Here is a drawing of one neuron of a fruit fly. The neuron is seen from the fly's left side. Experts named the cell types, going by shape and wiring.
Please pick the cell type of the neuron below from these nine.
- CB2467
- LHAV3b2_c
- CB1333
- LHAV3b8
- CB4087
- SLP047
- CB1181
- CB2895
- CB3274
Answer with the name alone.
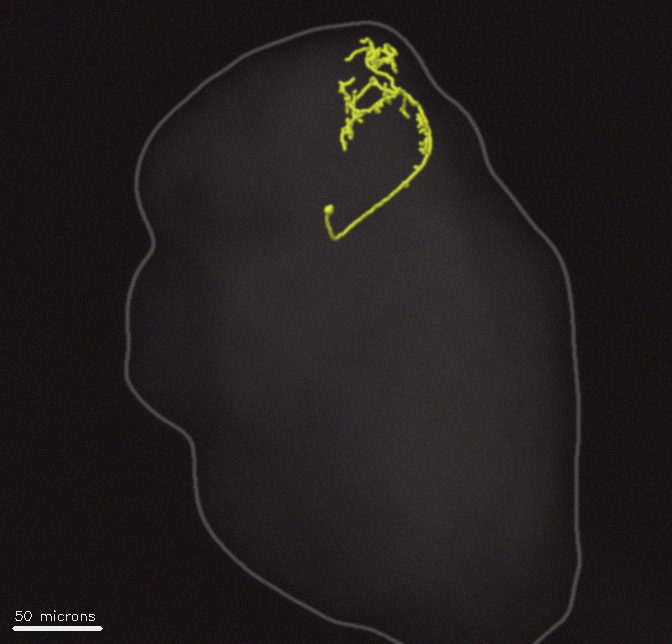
CB1333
